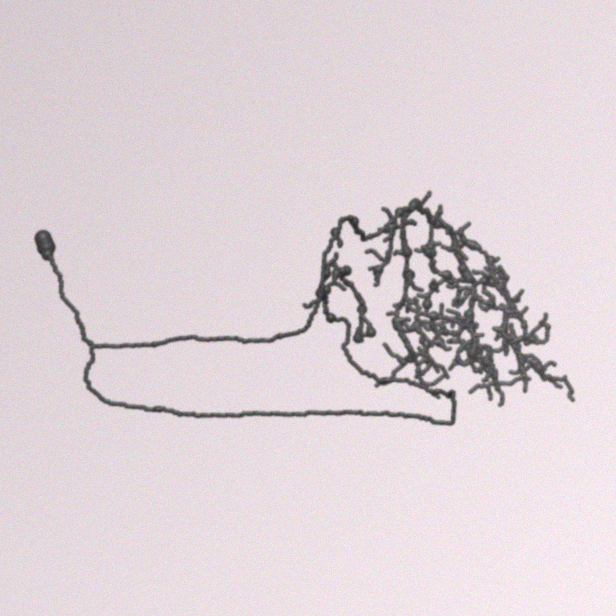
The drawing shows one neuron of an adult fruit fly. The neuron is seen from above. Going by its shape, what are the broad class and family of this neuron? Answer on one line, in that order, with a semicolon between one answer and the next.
visual projection neuron; MeVP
